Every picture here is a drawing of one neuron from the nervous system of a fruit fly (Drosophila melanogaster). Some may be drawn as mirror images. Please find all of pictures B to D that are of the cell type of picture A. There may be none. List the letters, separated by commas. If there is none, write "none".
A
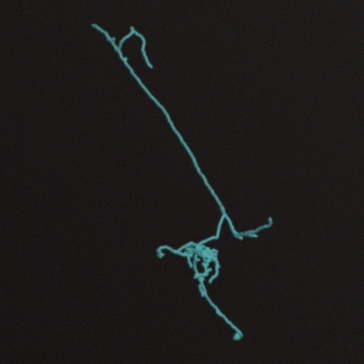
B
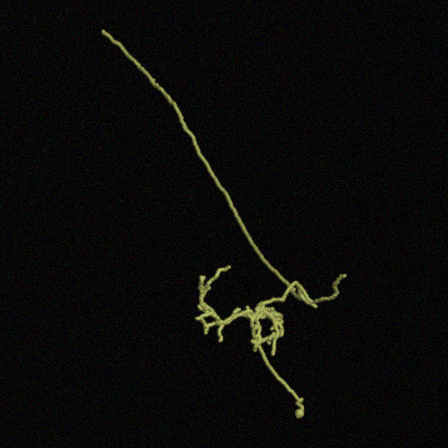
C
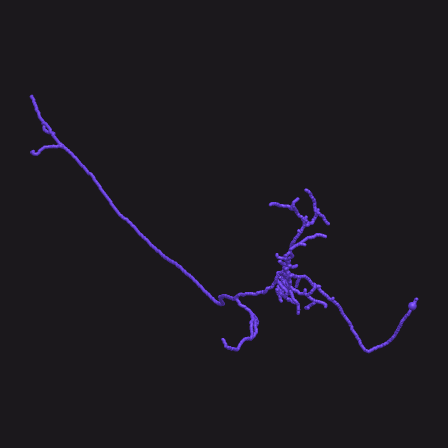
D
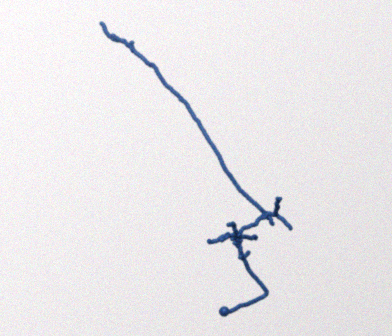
B, C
